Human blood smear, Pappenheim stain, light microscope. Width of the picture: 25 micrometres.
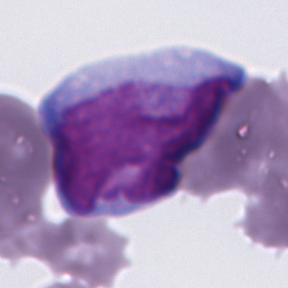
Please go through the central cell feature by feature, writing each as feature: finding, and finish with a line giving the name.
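Outline: irregular and angular, not round
Nucleus: irregular, pale notch along lower edge
Chromatin: finely textured, no coarse dark clumps
Cytoplasm: pale blue, widest along the top
Name: myeloblast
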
